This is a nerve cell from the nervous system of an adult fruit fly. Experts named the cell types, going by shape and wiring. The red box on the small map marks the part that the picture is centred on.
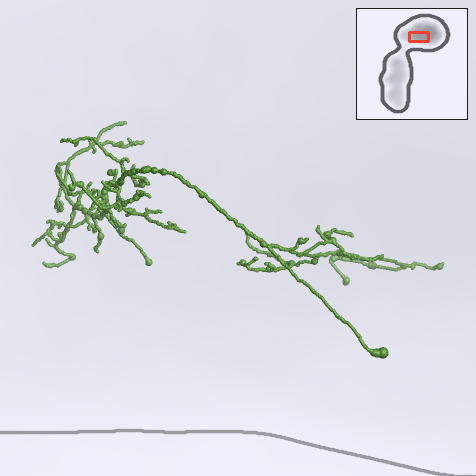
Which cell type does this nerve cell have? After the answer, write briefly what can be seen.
Its cell type is PS241. It is a central-brain intrinsic neuron. Its cell body lies at the lower right of the picture. The picture shows dozens of branch ends.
